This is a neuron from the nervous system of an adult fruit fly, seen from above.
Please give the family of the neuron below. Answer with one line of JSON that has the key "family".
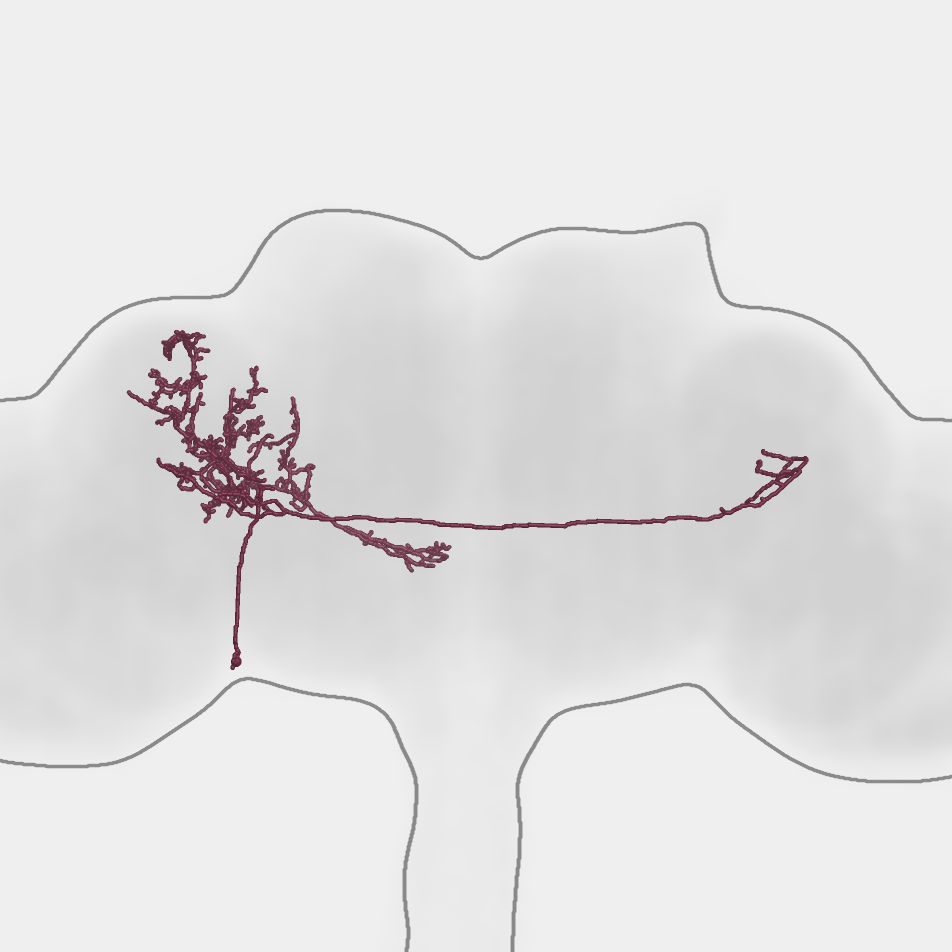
{"family": "hemilineage VLPl&p2_posterior"}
